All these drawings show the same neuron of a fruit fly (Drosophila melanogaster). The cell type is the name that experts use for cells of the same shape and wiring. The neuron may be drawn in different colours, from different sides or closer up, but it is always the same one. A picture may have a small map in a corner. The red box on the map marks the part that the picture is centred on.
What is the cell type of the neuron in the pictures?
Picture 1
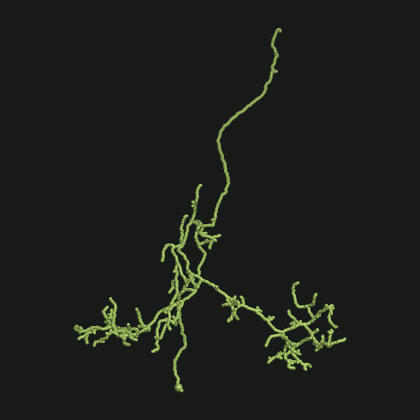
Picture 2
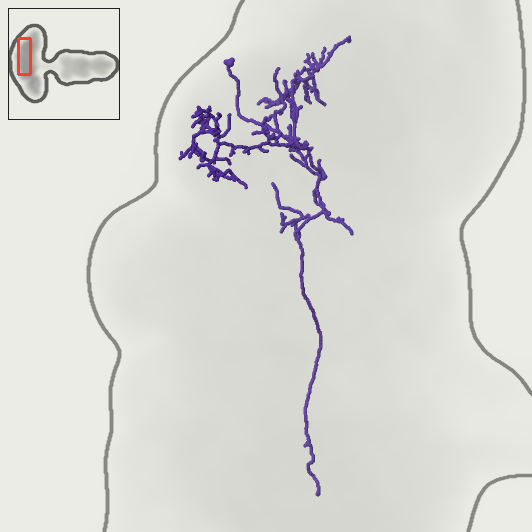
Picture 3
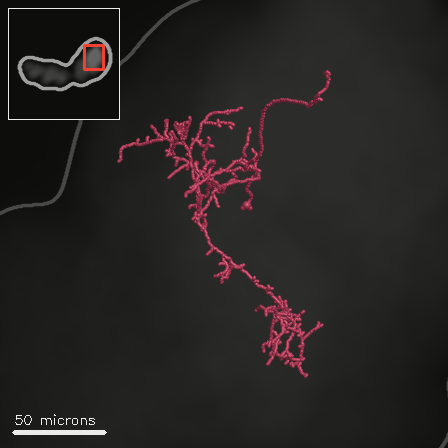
CL023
